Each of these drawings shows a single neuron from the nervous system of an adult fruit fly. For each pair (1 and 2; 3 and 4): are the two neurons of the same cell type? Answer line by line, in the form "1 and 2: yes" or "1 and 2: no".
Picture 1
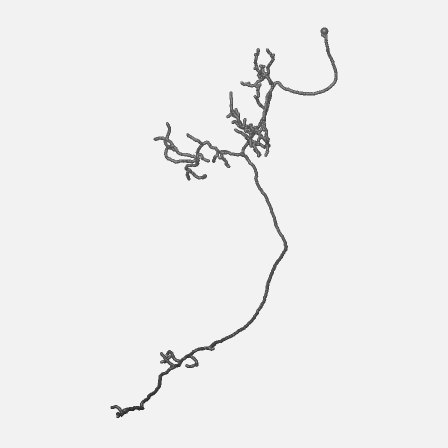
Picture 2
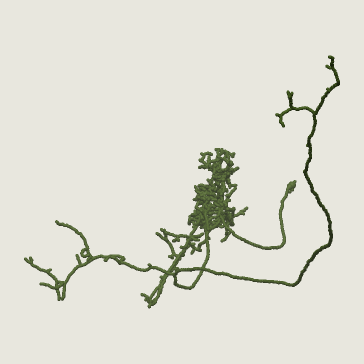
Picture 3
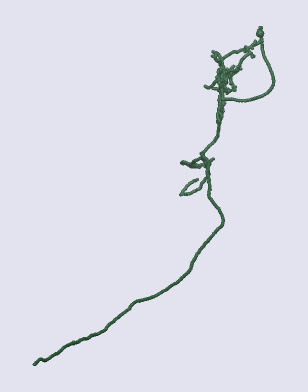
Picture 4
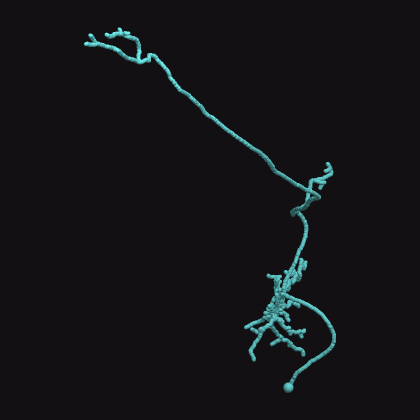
1 and 2: no
3 and 4: yes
